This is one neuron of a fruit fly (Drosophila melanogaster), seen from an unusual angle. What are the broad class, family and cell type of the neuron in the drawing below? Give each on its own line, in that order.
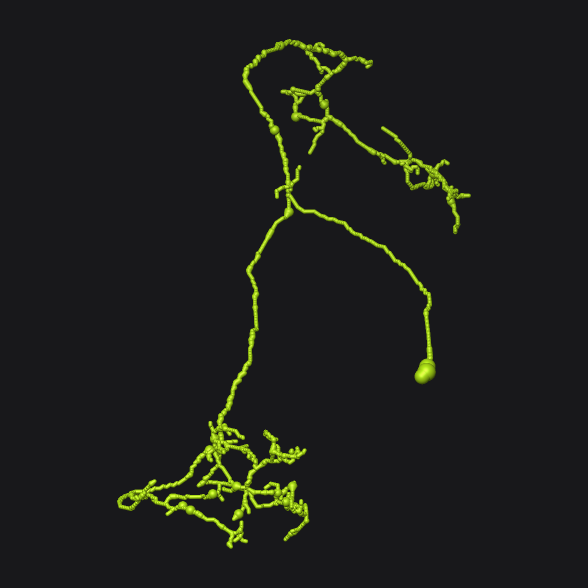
central-brain intrinsic neuron
class DAN
PAM01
